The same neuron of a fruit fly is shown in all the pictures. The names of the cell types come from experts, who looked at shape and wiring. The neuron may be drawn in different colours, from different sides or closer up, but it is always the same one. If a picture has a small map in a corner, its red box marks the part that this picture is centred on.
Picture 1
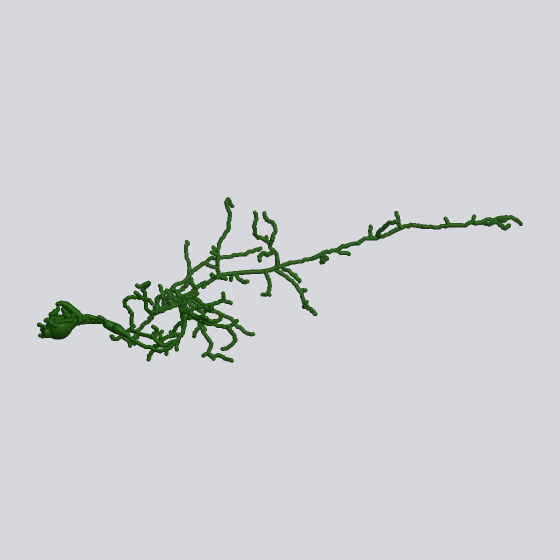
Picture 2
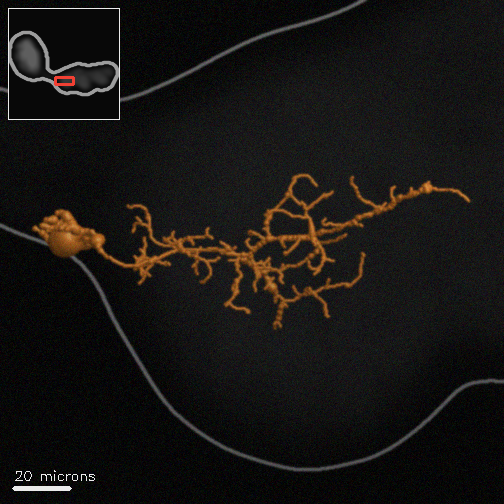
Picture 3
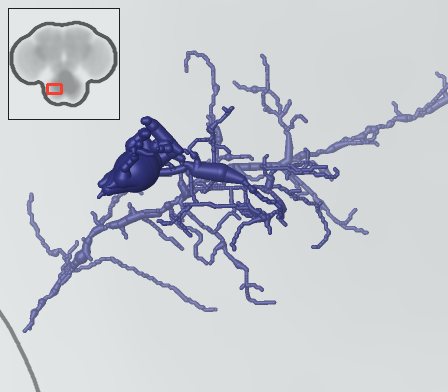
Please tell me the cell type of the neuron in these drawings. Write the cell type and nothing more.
ltm1-tibia MN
